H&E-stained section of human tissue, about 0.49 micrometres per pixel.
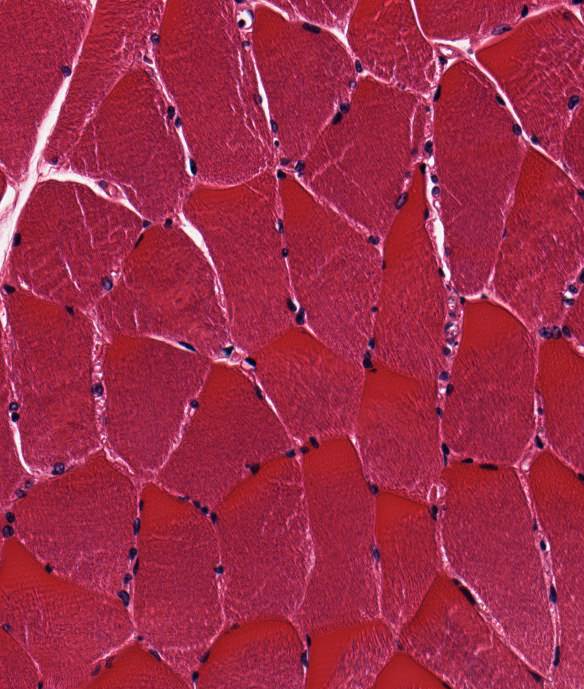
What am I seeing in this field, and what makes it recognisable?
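Skeletal muscle is the tissue shown. The fibre profiles are polygonal, with straight sides fitting against their neighbours and only thin pale connective tissue between them. The dark, flattened nuclei sit at the fibre edges, not within the fibres.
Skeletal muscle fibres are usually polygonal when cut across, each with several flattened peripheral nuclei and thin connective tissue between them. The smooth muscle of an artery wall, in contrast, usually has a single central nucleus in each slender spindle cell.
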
